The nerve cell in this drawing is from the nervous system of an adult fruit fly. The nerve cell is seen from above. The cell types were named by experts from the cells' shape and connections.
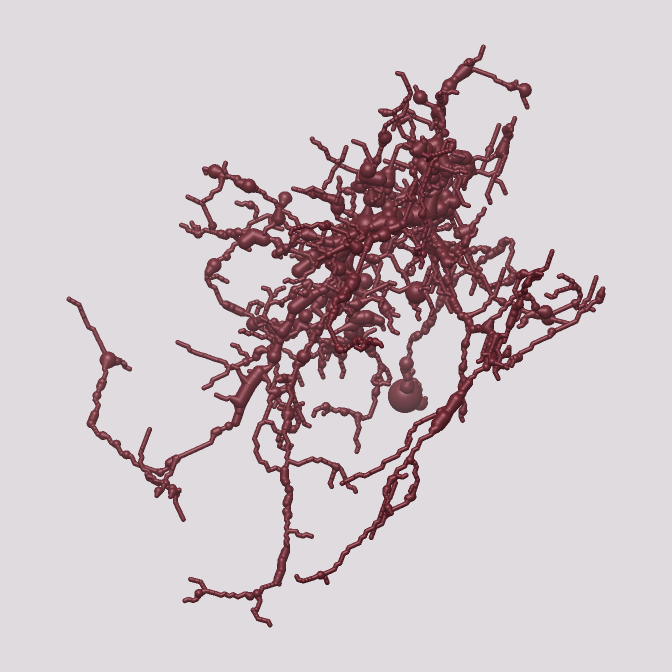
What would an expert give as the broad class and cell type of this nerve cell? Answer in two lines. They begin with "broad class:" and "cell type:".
broad class: central-brain intrinsic neuron
cell type: AVLP601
